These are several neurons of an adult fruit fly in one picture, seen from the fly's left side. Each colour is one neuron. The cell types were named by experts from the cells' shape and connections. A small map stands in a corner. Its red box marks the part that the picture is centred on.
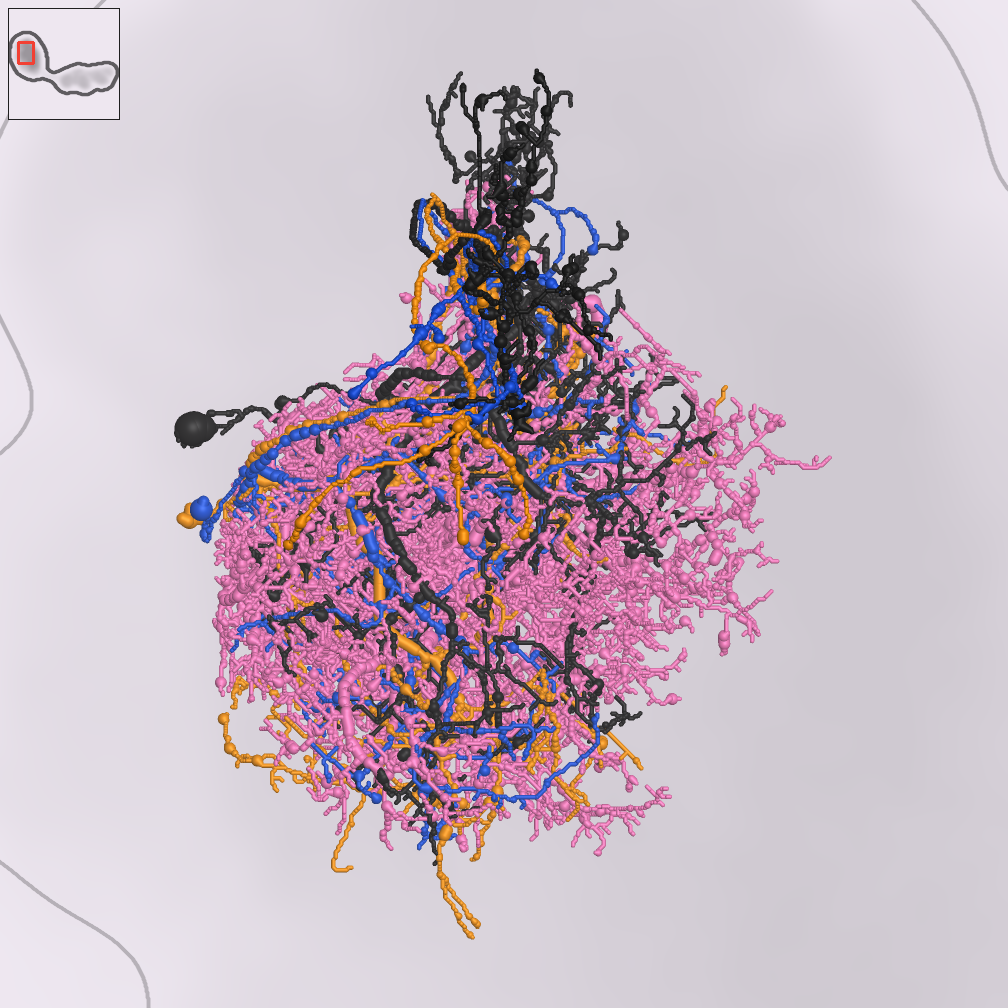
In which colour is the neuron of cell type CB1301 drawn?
orange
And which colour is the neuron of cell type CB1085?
blue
